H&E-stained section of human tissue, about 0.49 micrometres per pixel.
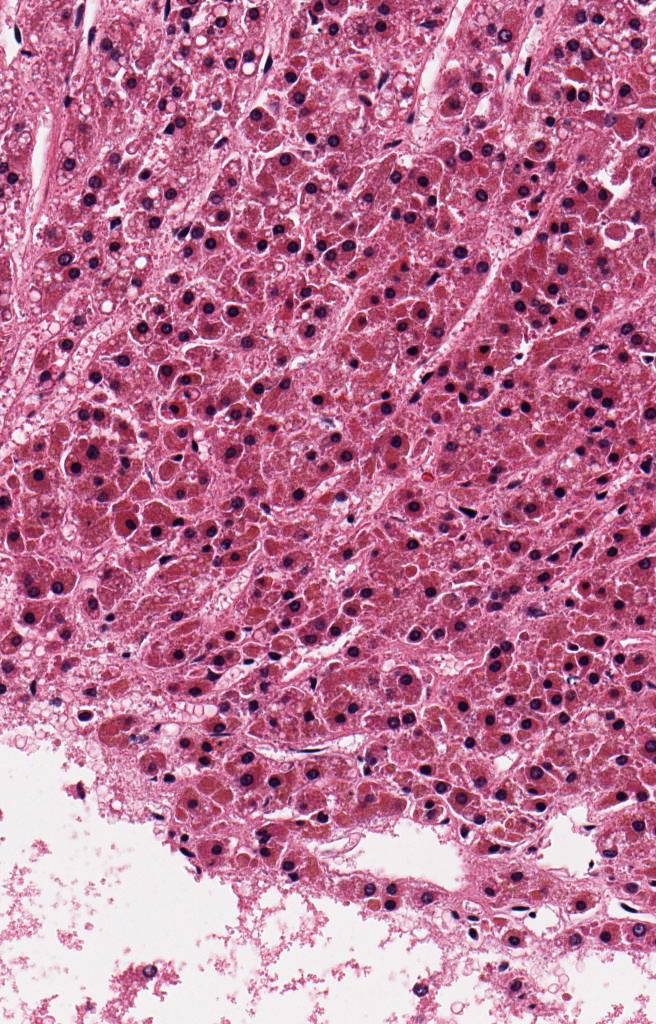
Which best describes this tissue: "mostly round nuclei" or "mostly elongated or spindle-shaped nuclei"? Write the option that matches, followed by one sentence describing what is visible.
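Mostly round nuclei. Each cell usually has a single round, centrally placed nucleus, often with a visible nucleolus.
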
